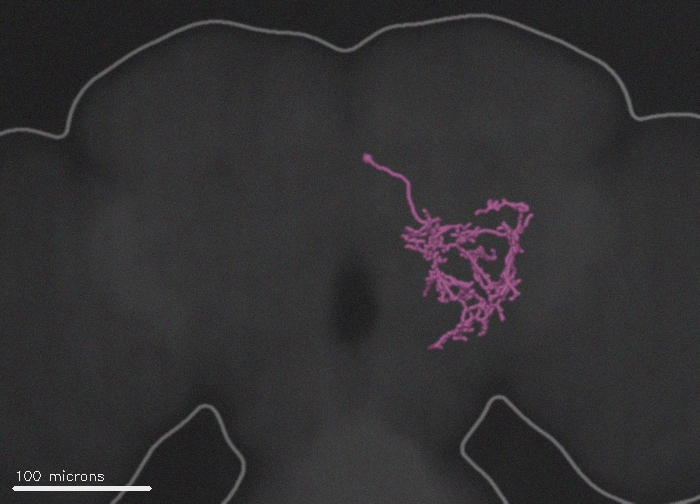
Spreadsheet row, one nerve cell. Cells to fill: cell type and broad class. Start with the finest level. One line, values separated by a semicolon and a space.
PLP139; central-brain intrinsic neuron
